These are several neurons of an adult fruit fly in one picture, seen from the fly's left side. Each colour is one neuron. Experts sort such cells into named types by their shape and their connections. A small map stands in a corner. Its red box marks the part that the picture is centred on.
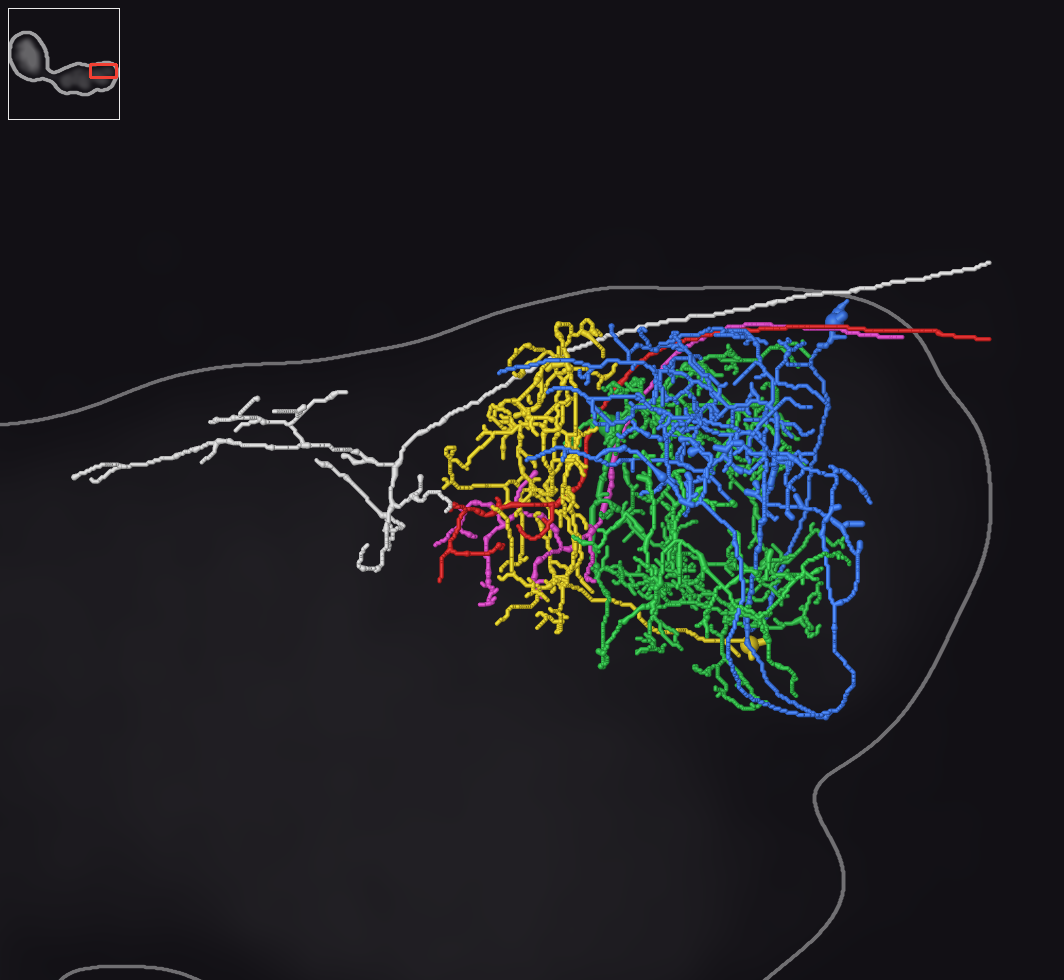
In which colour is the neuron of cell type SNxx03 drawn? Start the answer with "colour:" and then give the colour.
colour: red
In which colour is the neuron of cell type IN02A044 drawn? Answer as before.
colour: yellow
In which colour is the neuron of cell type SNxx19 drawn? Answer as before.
colour: white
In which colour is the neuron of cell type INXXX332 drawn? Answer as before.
colour: blue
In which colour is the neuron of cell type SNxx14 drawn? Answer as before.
colour: magenta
